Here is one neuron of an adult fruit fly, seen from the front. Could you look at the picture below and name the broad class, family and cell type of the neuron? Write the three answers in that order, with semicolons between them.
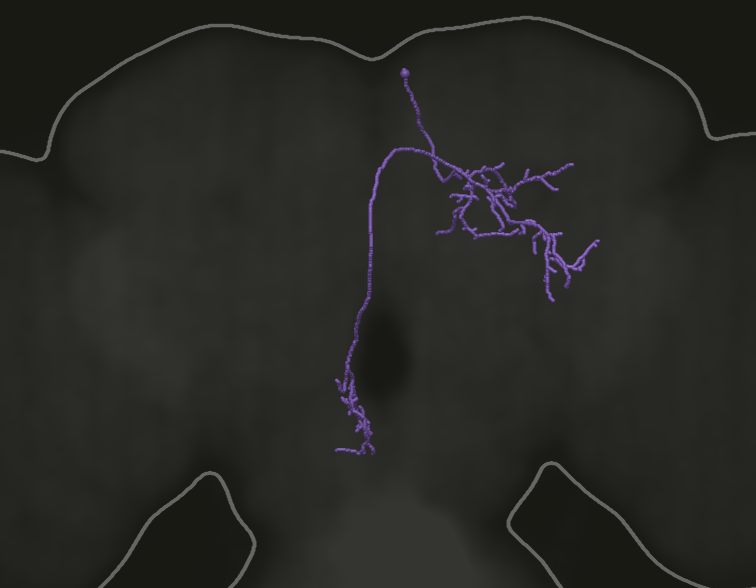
central-brain intrinsic neuron; hemilineage SMPpm1; CL210_a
